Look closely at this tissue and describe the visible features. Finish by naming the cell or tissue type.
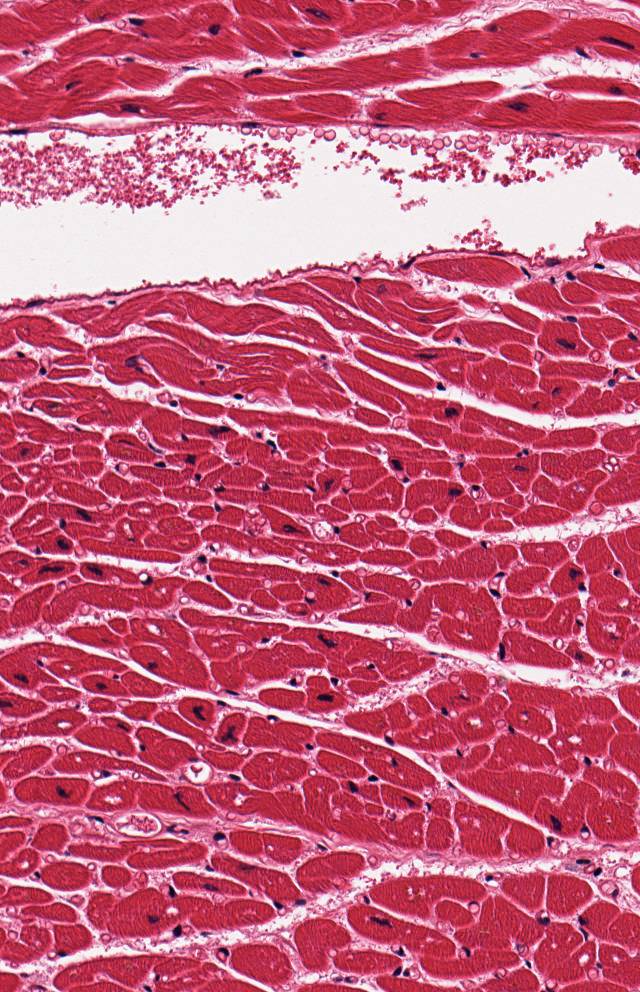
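Pattern: muscle fibres branch and join, forming an irregular meshwork. Orientation: in the narrow band of muscle above the empty space, fibres run lengthwise horizontally. Cytoplasm: deeply and evenly eosinophilic red. Stroma: scant and delicate, with small capillaries. Tissue: left ventricle of the heart.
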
